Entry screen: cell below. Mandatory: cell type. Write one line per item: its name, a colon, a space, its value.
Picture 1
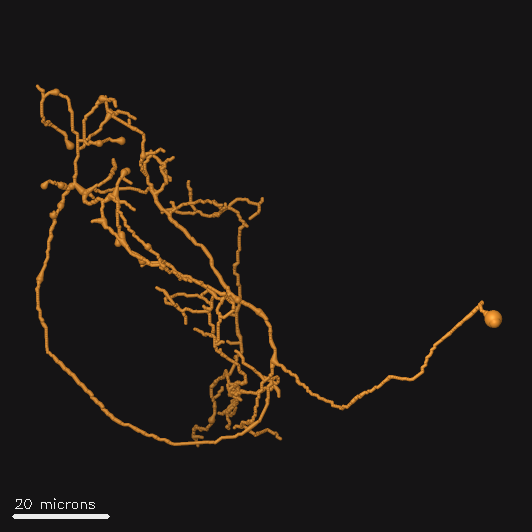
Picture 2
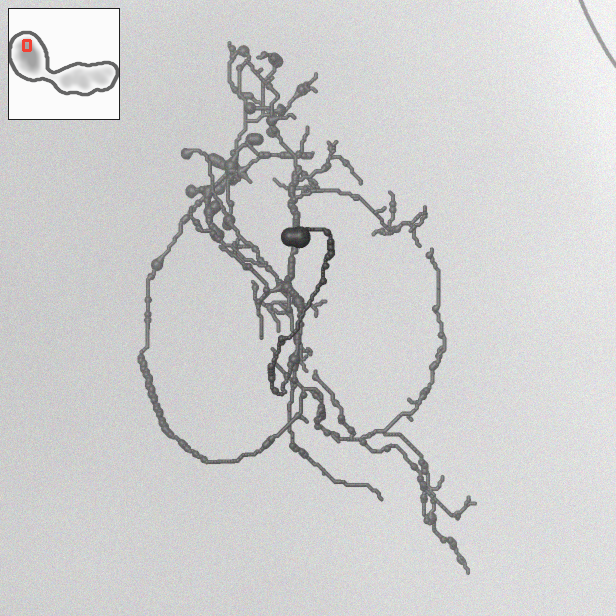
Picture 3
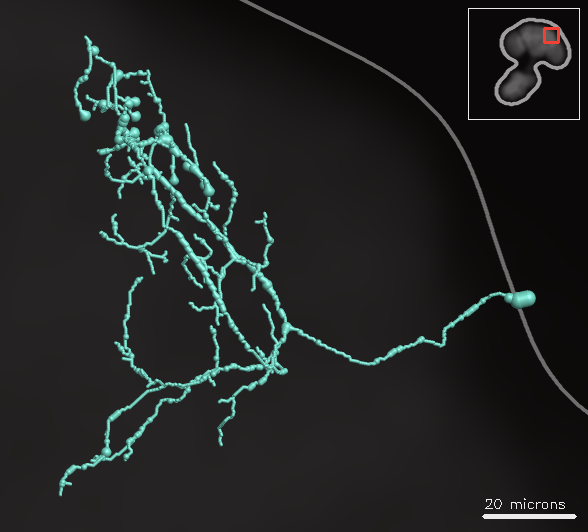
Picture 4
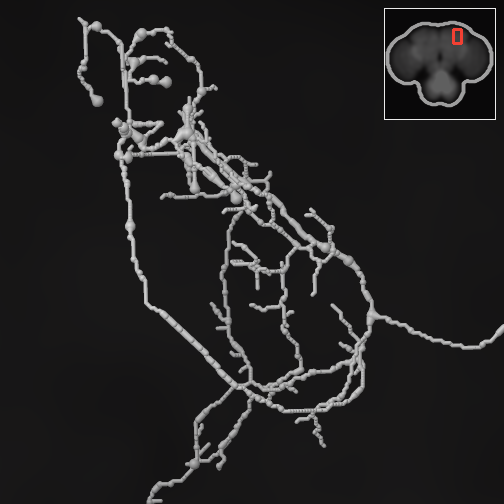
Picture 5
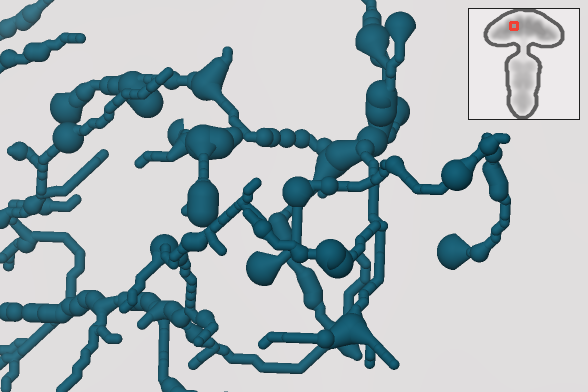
cell type: SLP026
